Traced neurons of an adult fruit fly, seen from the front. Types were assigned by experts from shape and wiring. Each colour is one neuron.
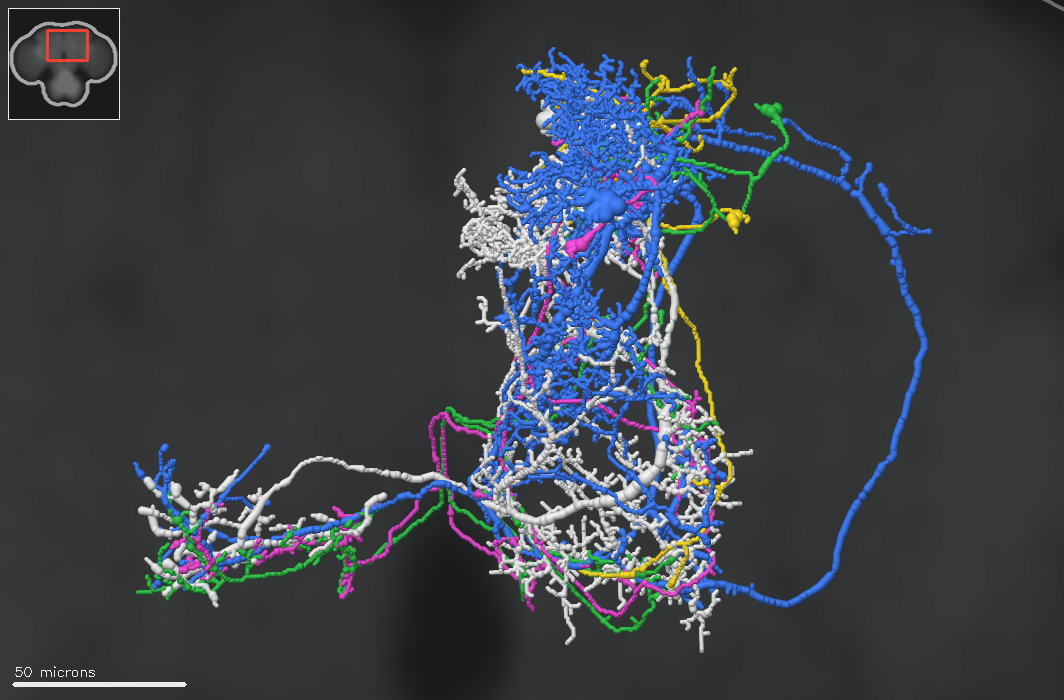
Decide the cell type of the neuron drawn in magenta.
CRE008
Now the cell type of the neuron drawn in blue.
CRE011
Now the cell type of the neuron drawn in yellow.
CRE018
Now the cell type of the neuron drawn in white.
MBON26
